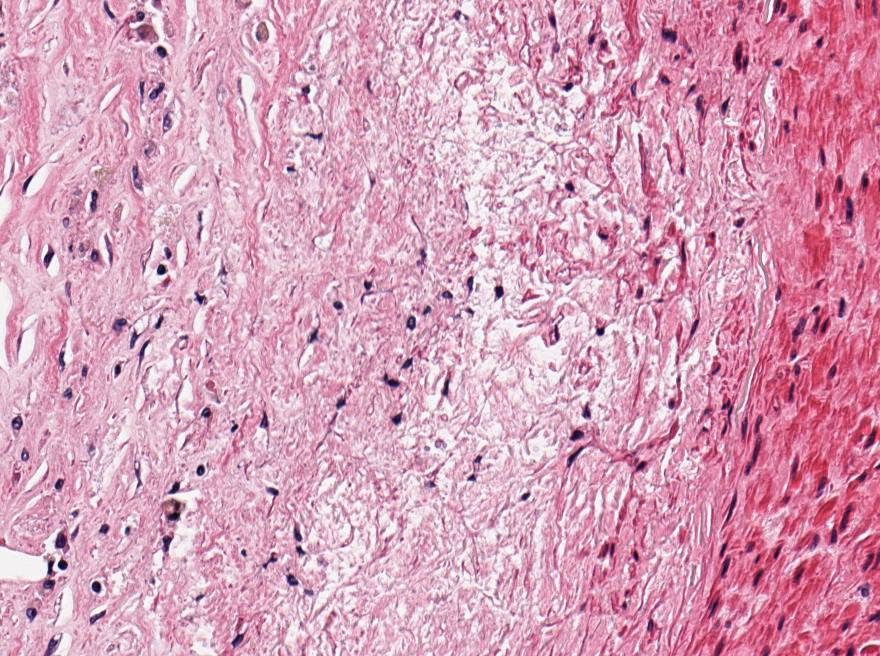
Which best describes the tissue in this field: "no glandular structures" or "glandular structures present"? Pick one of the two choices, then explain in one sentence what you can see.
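No glandular structures. No glands or tubules are seen in the field.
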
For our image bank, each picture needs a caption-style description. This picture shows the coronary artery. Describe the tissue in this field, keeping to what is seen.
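A pale, loosely textured zone fills the centre, with a denser, deeper pink band along the right edge. Its sparse cells have small dark nuclei, and some are spindle or stellate. On the left, wavy pink fibres run mainly up and down between small slit-like clear spaces. A few cells on this side contain golden-brown granular pigment.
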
